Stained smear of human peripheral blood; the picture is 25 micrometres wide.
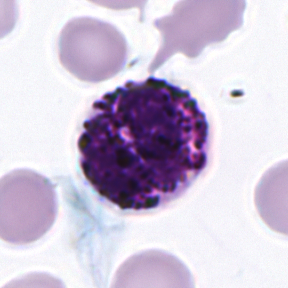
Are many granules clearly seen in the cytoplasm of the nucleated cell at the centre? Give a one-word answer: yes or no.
Yes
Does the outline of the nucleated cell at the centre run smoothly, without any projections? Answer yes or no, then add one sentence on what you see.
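Yes. The cell surface has no projections.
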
